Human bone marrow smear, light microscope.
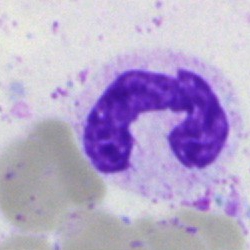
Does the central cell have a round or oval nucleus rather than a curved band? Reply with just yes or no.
No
